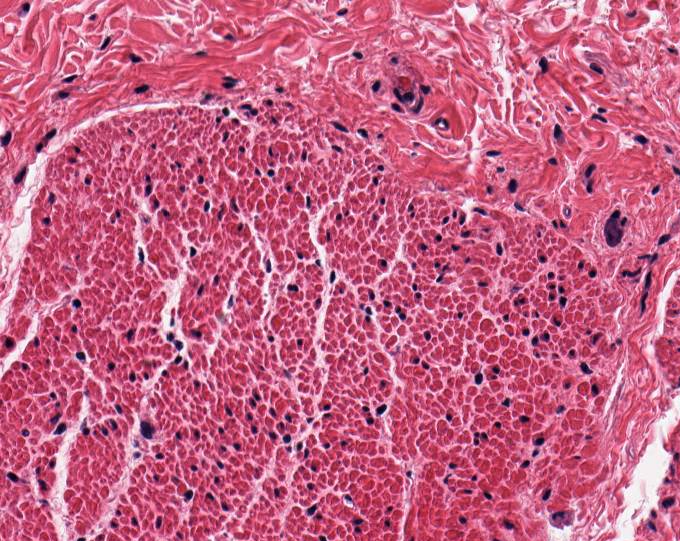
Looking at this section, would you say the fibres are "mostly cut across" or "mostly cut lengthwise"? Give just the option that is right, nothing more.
Mostly cut across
